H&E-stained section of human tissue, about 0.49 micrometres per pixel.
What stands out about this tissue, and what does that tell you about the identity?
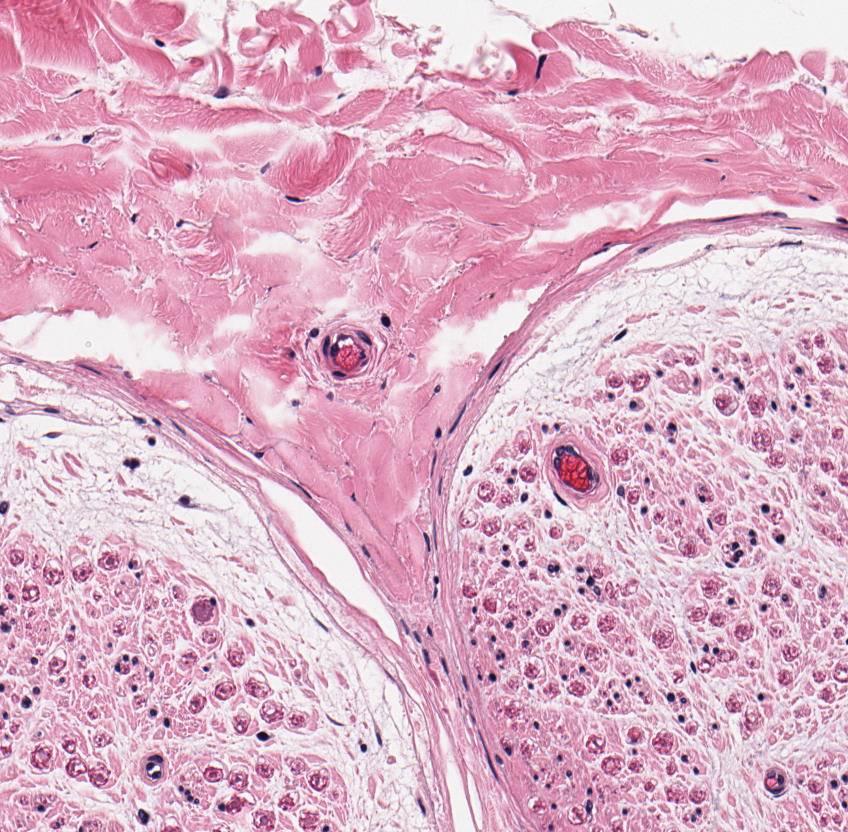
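Two rounded nerve-fibre bundles, cut in cross-section, lie lower left and right. Their fibres appear as small round pink profiles in pale loose tissue, and each bundle is bounded by a thin sheath of concentric flattened layers with slender elongated dark nuclei. This is tibial nerve.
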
